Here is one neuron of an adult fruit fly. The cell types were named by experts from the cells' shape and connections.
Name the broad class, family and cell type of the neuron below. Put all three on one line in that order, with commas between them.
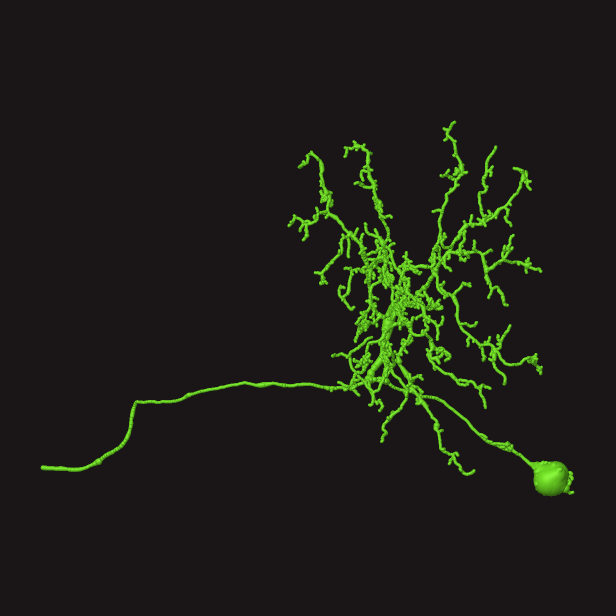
optic-lobe intrinsic neuron, Lawf, Lawf1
